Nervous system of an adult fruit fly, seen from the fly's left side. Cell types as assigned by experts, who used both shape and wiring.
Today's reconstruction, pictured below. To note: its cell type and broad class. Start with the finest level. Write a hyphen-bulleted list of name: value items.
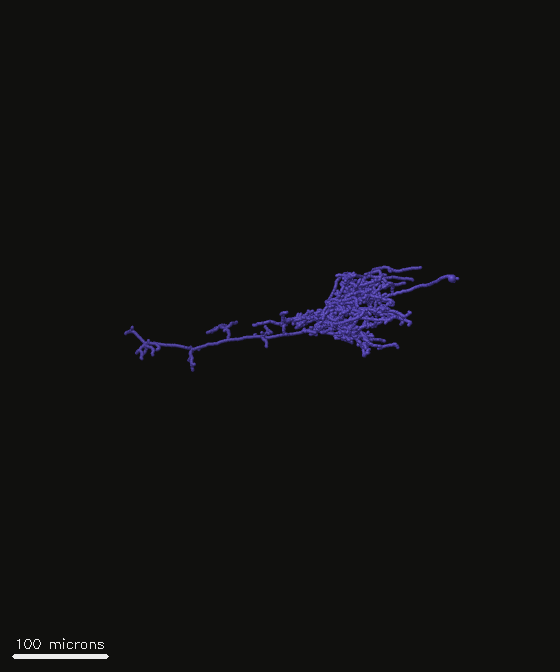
- cell type: INXXX031
- broad class: nerve-cord intrinsic neuron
